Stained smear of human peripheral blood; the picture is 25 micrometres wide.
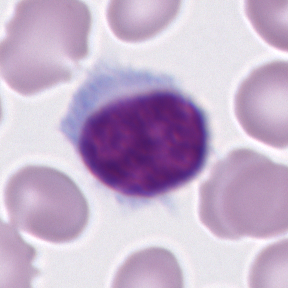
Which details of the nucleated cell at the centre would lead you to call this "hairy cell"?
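Against the name hairy cell, this cell, about 13 micrometres across, fits on several counts.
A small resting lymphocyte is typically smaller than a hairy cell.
Its nucleus, about 11 by 9 micrometres, looks oval, with no lobes or indentation.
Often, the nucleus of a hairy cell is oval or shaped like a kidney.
Its pale blue cytoplasm has a ragged edge with fine short projections.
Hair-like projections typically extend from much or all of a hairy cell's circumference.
What fits less clearly: the nucleus fills about 70% of the cell's area, with the widest rim of cytoplasm on the upper-left side.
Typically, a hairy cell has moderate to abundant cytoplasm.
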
